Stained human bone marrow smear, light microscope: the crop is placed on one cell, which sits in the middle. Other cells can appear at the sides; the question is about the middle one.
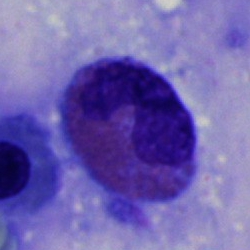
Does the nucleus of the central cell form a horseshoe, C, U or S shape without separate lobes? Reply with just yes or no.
Yes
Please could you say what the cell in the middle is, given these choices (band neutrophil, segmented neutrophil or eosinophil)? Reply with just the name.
eosinophil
